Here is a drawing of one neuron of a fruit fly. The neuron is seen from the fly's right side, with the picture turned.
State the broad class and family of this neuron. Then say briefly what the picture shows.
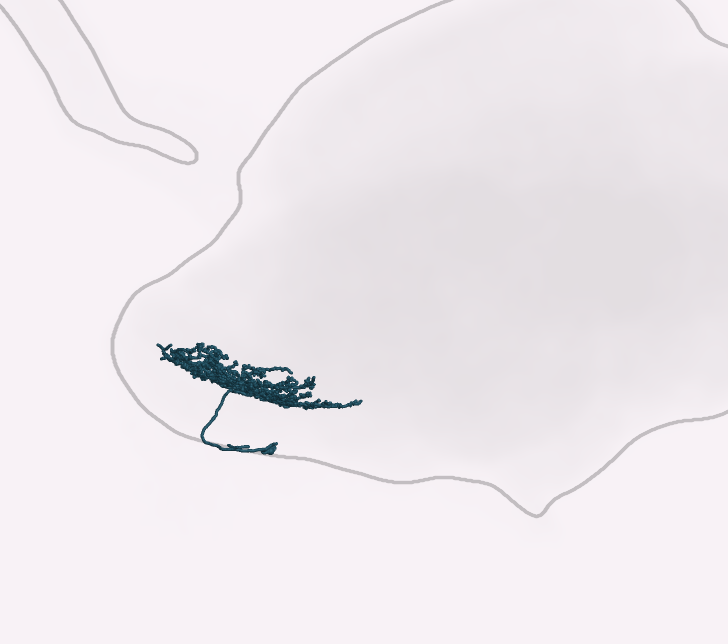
Its broad class is optic-lobe intrinsic neuron. The family is Cm. As drawn here it is wider than it is tall.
